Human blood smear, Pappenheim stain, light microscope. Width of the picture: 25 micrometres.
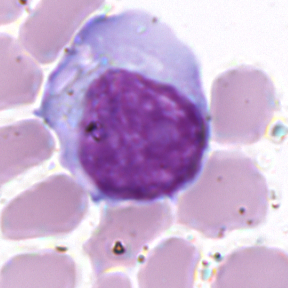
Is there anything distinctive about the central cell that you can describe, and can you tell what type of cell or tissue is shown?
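Pale greyish blue cytoplasm is abundant here, forming a broad band above and to the left of the nucleus. The nucleus itself is round, about 12 micrometres across, and sits off-centre toward the lower right. Its chromatin is deep purple and mottled, with small lighter patches through it. That's a plasma cell.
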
